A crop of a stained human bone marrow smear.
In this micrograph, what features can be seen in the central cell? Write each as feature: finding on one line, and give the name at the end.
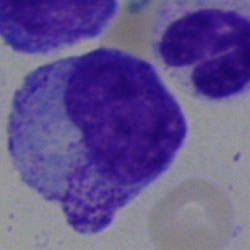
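Outline: irregular, rounded bulge at bottom
Nucleus: off-centre, toward upper right
Cytoplasm: abundant, fills left and lower parts
Granules: purple, densest in bottom bulge
Name: myelocyte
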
